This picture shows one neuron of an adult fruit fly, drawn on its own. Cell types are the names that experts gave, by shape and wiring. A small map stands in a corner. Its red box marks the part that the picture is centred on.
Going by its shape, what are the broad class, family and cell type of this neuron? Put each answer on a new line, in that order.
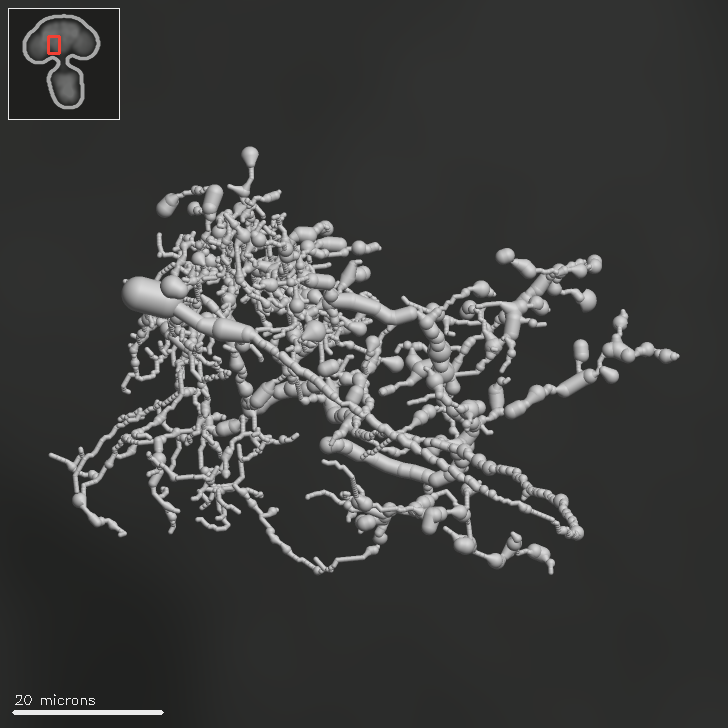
central-brain intrinsic neuron
hemilineage MD3
AMMC028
